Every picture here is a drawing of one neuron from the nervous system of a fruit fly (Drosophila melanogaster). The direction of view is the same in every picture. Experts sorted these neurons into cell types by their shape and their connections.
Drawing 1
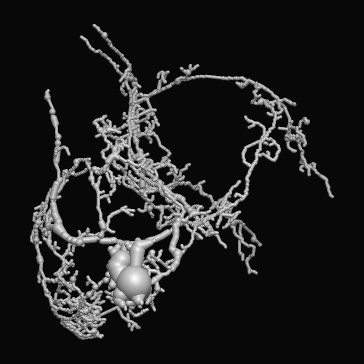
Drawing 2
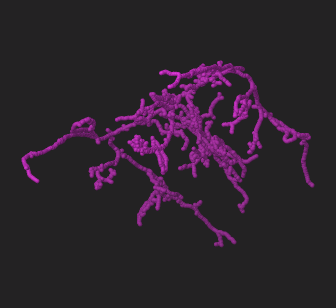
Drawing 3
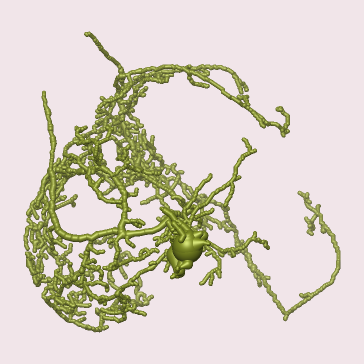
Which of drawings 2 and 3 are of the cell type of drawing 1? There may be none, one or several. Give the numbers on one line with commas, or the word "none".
3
